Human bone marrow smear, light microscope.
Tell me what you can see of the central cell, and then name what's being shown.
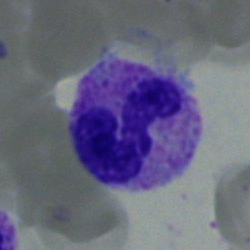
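Its outline is roughly round and smooth. The nucleus forms a curved, S-shaped band with narrowed parts. Chromatin is dark purple and coarsely clumped, and no nucleoli are visible. This is a band neutrophil.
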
